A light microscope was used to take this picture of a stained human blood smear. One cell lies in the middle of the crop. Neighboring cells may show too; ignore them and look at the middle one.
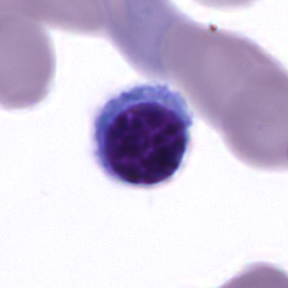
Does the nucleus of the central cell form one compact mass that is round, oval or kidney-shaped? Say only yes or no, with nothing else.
Yes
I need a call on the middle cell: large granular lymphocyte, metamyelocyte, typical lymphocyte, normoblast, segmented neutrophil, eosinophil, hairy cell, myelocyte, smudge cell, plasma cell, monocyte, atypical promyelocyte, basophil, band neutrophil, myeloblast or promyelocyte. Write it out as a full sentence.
Of the cells in this crop, the central one is a plasma cell.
